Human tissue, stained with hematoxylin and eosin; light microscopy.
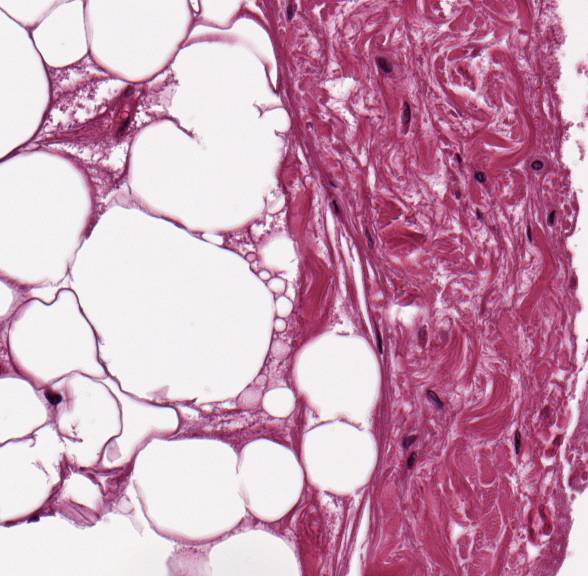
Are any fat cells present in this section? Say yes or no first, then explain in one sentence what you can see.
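Yes. The left half of the field is fat and the right half is dense fibrous tissue, with the boundary running from top to bottom.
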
